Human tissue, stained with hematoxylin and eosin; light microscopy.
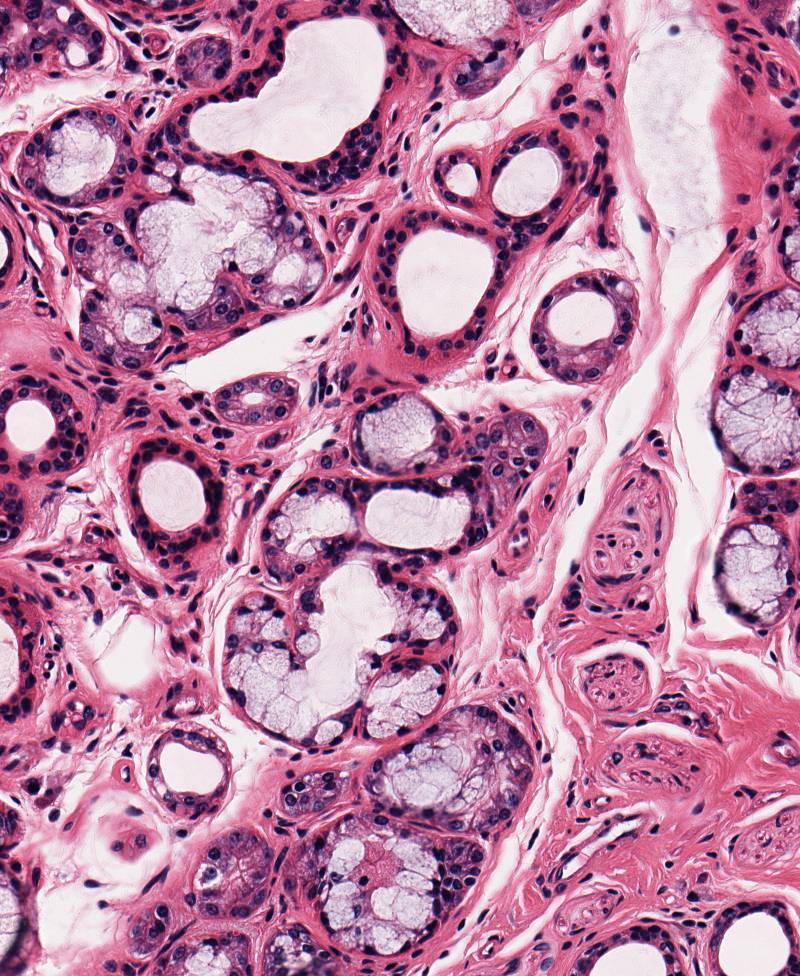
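Minor salivary gland: many units are mucous acini, their cells full of pale, grey-white, foamy cytoplasm. In those acini the nuclei are small, dark and pressed flat against the outer edge of the cells. Lower right, you'll see several small rounded bundles of wavy fibres with elongated nuclei, each in a thin sheath. No fat cells anywhere.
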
